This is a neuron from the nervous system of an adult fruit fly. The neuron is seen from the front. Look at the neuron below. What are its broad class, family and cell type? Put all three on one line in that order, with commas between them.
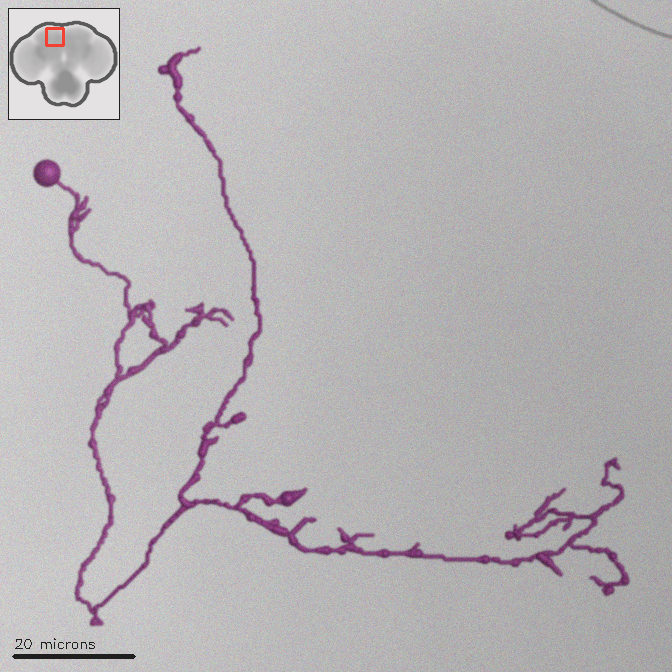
central-brain intrinsic neuron, class Kenyon Cell, KCa'b'-ap2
